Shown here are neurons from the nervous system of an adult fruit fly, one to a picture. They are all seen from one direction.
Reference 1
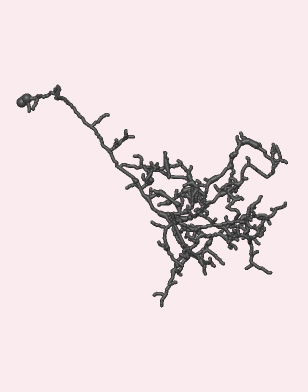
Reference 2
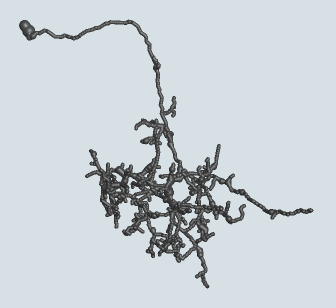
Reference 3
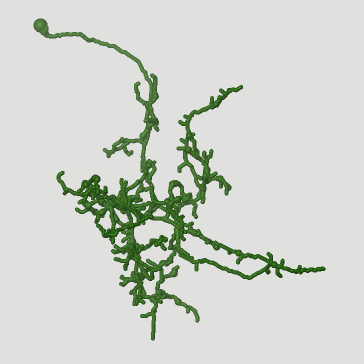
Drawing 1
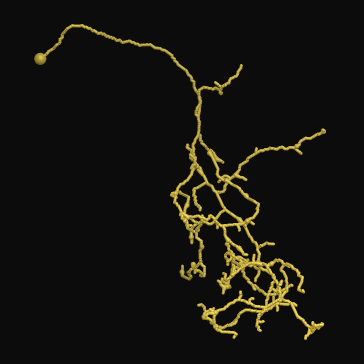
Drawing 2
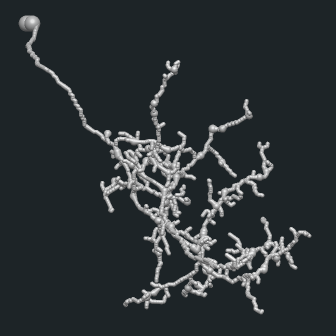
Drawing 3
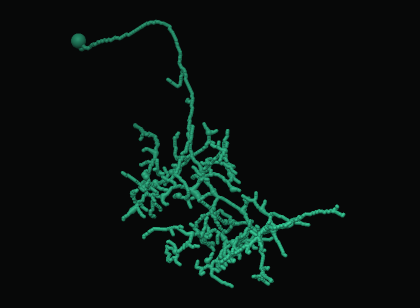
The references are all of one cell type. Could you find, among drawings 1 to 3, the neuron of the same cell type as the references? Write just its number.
2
